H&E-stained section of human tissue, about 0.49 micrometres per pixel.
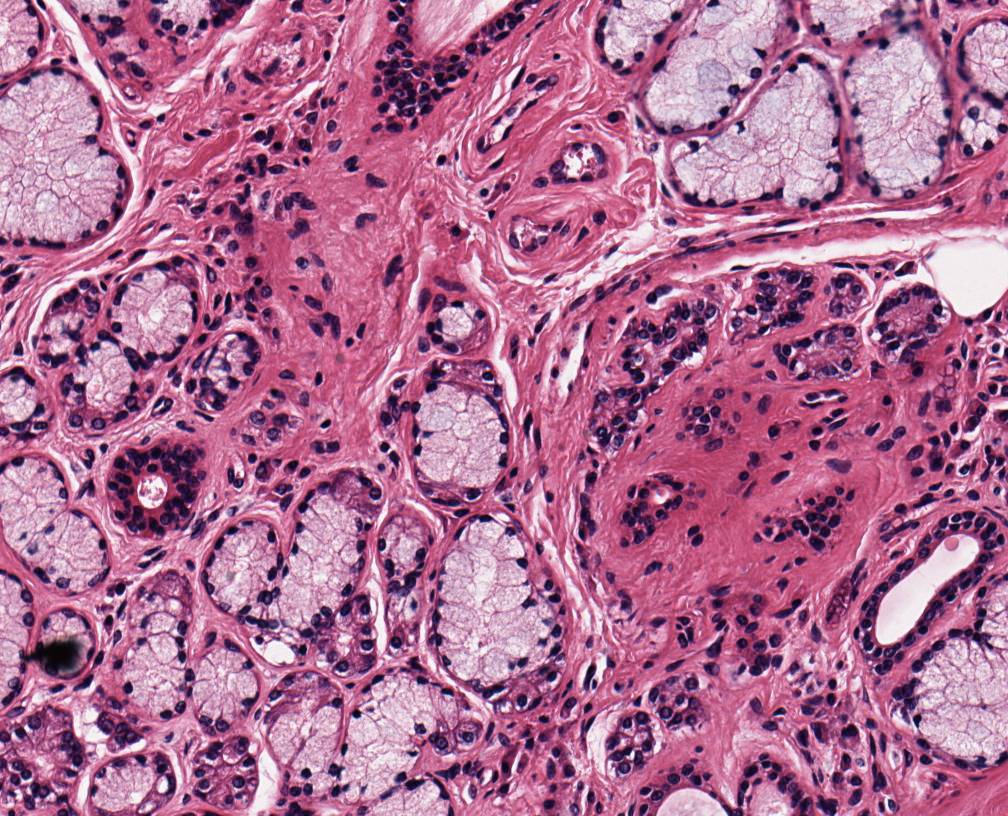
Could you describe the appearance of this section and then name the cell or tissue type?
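Arrangement: glandular units packed in groups, separated by pink fibrous bands, one crossing the upper right. Units: mostly mucous acini of pale, finely bubbly cytoplasm, especially left and upper right. Nuclei: dark, flattened, pressed to each acinus base. Stroma: dense pink collagen, scattered spindle-shaped nuclei, most in upper centre. Tissue: minor salivary gland.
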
